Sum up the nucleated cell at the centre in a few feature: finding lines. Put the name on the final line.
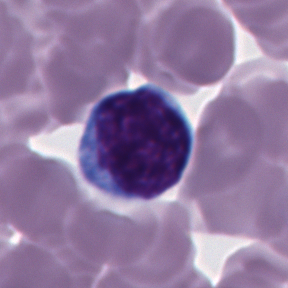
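Outline: roughly round.
Nucleus: occupies most of the cell.
Cytoplasm: pale blue crescent, widest at the lower left.
Granules: none visible in the cytoplasm.
Name: typical lymphocyte.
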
